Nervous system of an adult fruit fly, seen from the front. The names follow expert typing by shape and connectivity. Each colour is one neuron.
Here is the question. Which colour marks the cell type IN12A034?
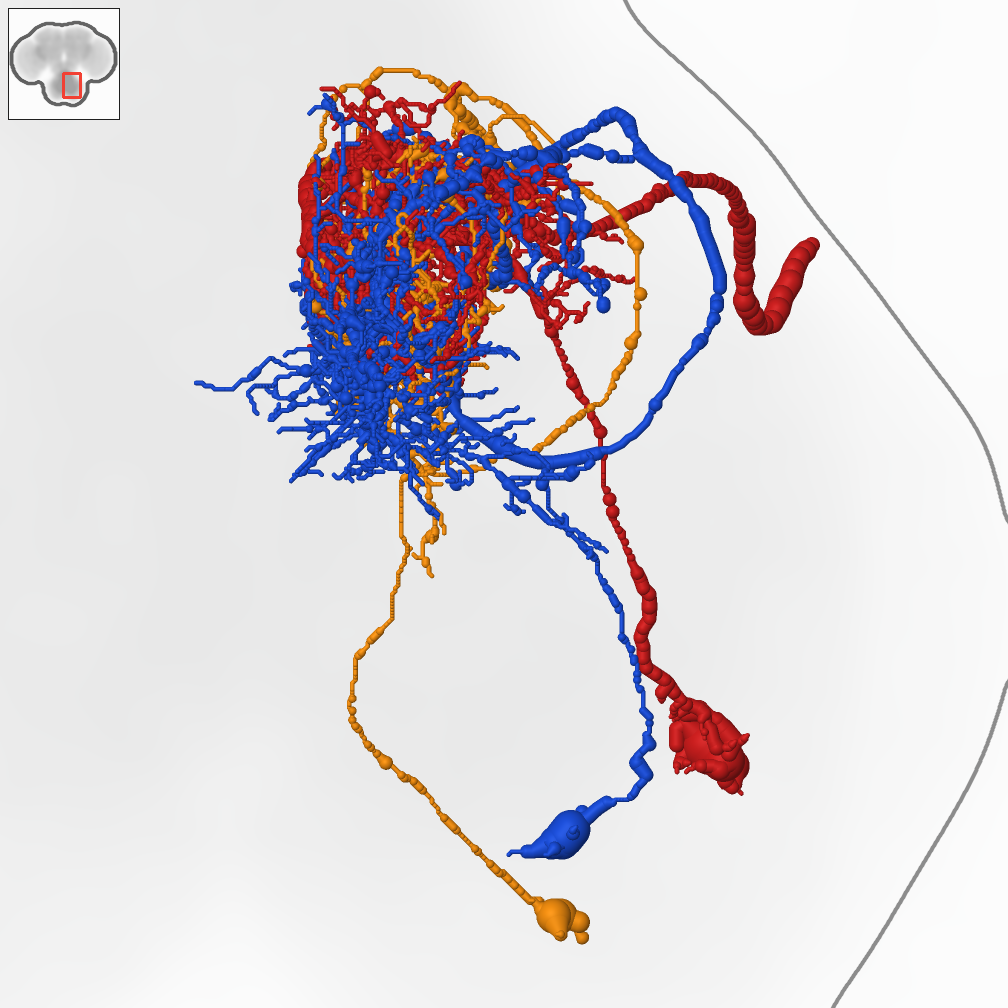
orange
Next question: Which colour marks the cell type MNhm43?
red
